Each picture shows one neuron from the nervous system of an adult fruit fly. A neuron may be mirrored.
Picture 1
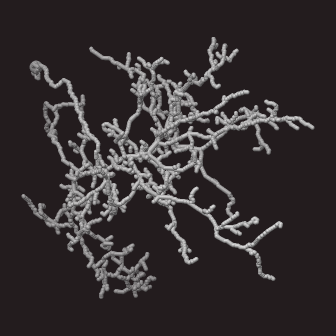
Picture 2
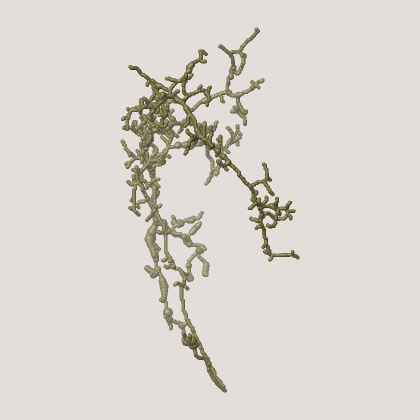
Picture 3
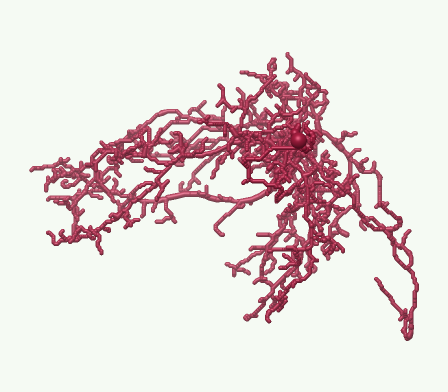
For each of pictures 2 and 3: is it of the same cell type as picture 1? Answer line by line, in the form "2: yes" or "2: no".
2: no
3: yes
